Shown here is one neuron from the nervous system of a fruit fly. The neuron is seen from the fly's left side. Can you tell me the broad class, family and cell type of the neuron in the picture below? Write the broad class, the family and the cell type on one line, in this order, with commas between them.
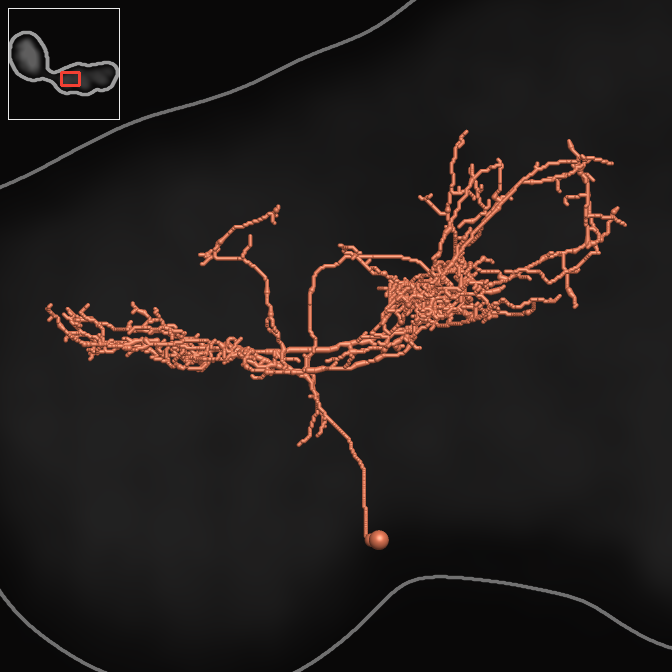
nerve-cord intrinsic neuron, hemilineage 05B, IN05B051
